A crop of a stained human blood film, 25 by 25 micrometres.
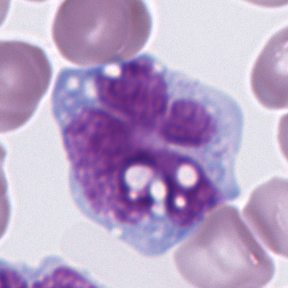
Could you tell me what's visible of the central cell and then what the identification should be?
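An irregular outline with several blunt angular corners bounds this cell. Several round clear vacuoles lie over the lower part of the nucleus, and small clear vacuoles are also present in the cytoplasm at the upper left. No coarse coloured granules are seen in the cytoplasm. It is a monocyte.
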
